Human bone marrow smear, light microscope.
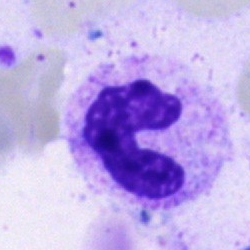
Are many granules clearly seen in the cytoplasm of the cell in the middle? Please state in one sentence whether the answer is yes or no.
Yes, what is seen in its cytoplasm is many granules.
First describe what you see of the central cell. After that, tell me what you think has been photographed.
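Looking at the nucleus, I see it curved into a C, its open side facing right. Its chromatin seems dark purple and coarsely clumped, and I can't find any nucleoli. The outline of the cell is roughly round. So this is a band neutrophil.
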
